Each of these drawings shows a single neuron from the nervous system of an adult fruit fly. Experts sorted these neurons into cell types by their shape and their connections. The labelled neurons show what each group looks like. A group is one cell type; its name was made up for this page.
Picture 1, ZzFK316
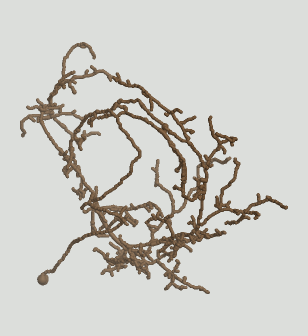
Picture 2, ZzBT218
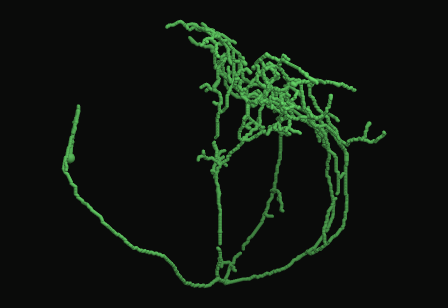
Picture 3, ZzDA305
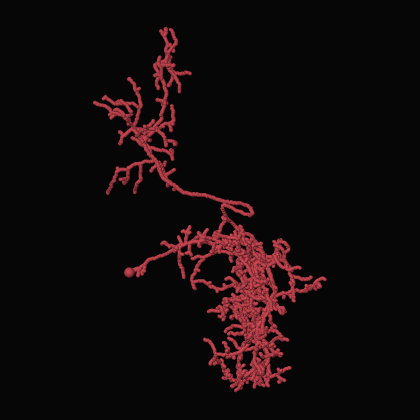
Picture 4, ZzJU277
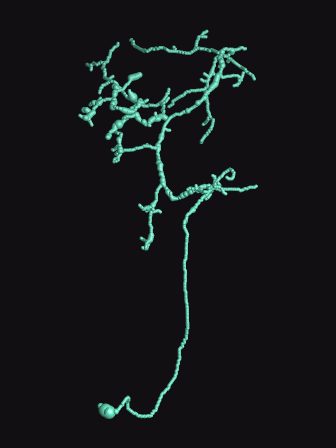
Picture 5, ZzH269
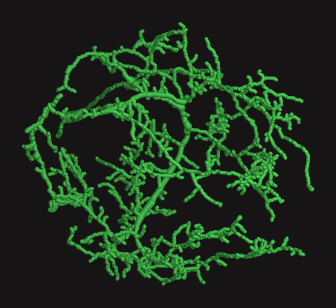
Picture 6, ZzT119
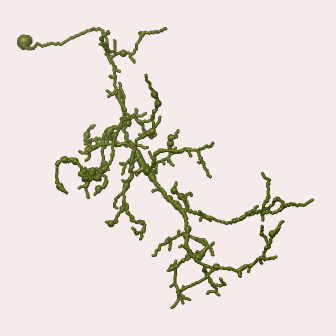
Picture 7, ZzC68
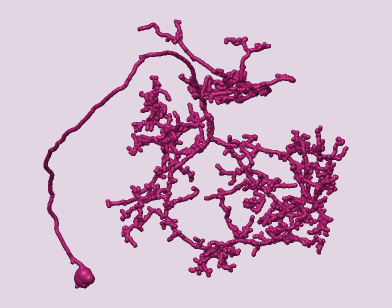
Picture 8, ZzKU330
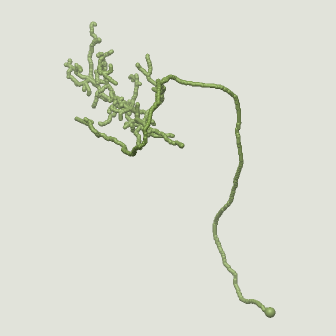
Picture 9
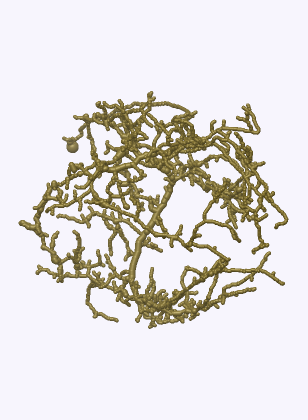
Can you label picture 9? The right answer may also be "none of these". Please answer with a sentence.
It belongs to ZzH269.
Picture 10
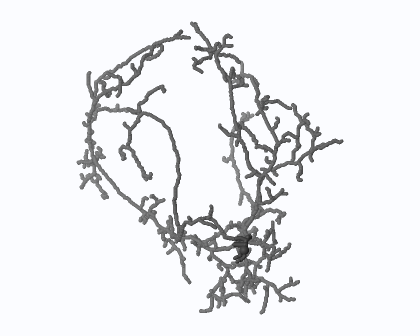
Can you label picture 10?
It belongs to ZzFK316.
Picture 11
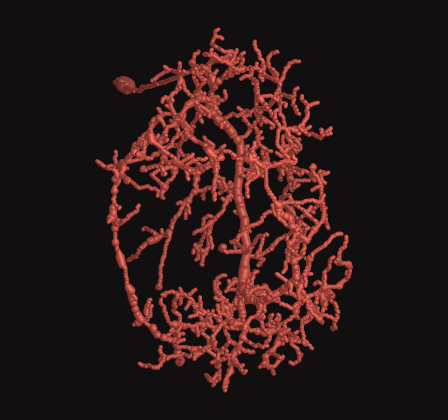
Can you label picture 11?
It belongs to ZzH269.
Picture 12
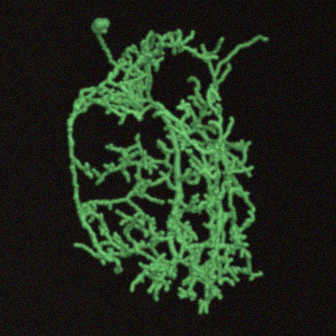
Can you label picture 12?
It belongs to ZzH269.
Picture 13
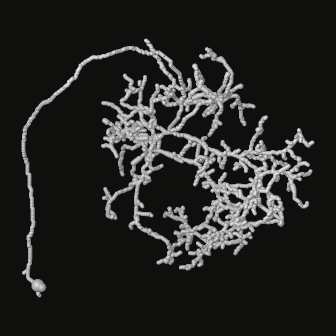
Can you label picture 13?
It belongs to ZzC68.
